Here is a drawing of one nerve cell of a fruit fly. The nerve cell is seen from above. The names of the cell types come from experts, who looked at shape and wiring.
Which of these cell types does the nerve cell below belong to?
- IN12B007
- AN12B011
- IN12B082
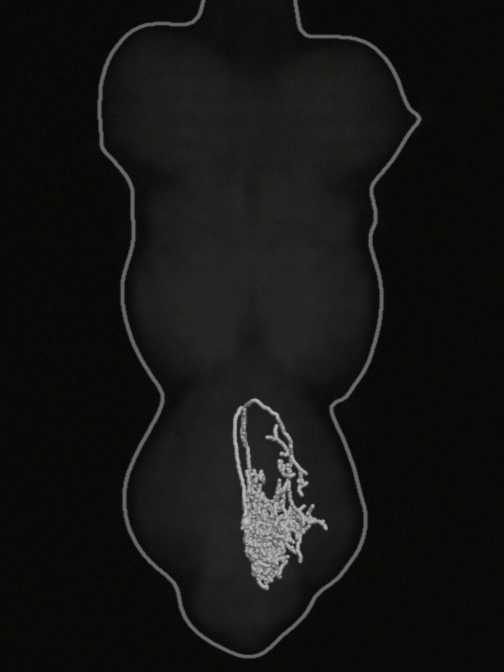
IN12B007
